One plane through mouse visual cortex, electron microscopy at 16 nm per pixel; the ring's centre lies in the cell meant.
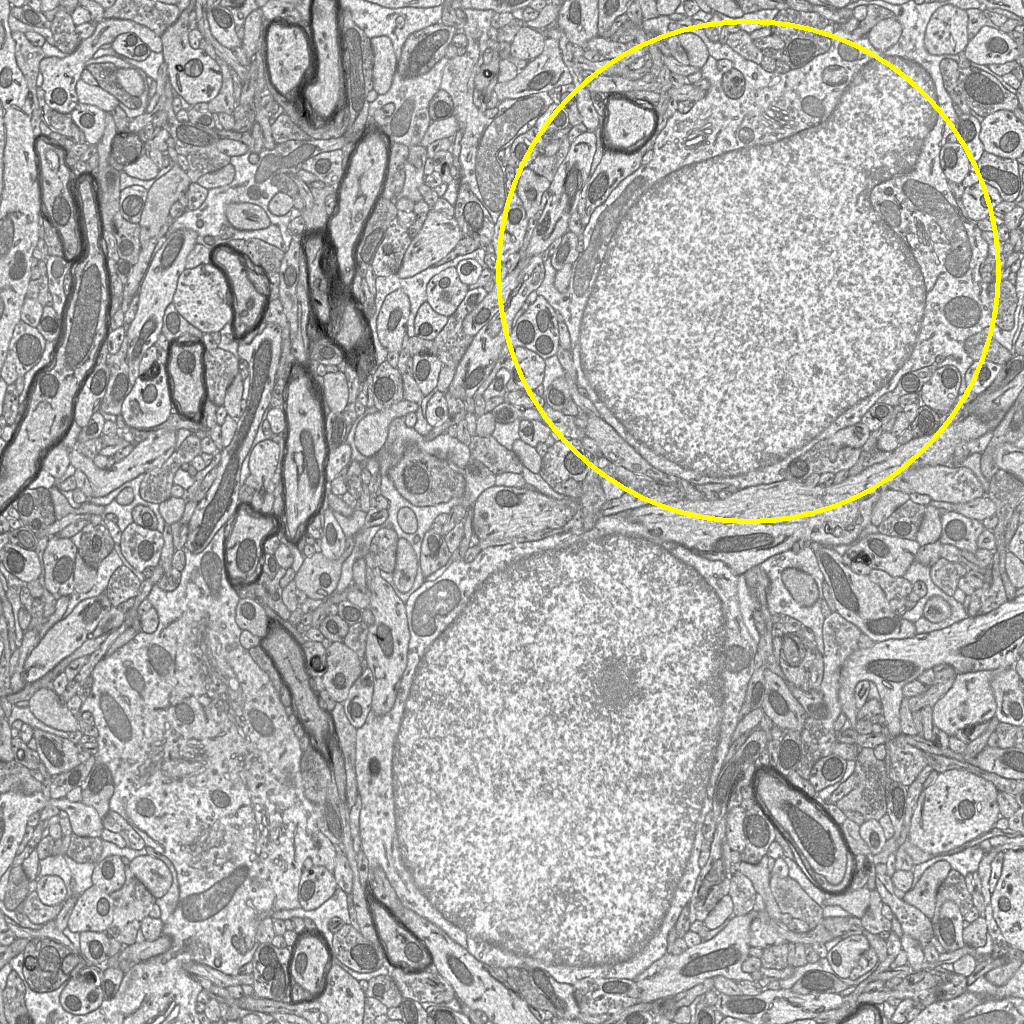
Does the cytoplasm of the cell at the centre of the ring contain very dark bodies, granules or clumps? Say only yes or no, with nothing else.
No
